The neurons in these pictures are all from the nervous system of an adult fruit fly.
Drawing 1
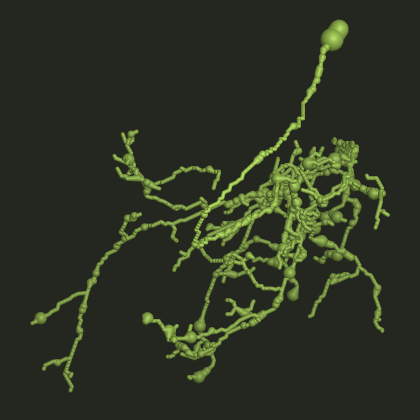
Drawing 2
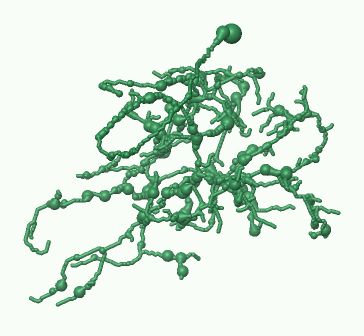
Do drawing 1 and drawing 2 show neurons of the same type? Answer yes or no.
no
